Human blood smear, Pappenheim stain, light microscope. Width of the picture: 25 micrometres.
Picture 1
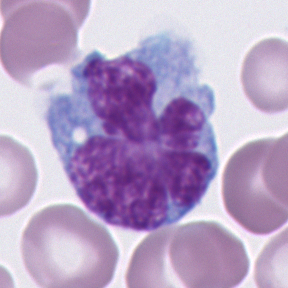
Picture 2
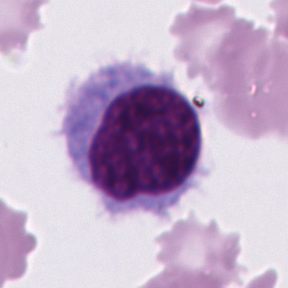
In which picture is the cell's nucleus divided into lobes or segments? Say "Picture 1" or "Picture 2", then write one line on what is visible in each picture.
Picture 1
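In picture 1: The nucleus is folded into a few broad lobes joined by wide bridges rather than thin threads.
In picture 2: The nucleus is roundish with a notch in its lower edge.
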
